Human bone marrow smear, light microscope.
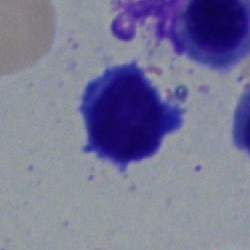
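Lymphocyte, the central cell of this stained bone marrow smear. Its outline looks irregular to me rather than smoothly round. There seem to be small blunt tags of cytoplasm jutting from the lower left edge. The whole cell takes a deep dark blue-purple stain, and I can't make out any distinct granules in the cytoplasm.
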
